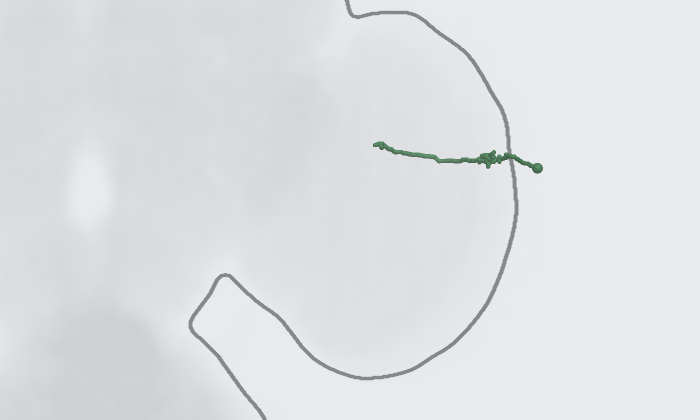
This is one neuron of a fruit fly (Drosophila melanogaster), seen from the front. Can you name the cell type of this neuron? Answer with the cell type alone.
Tm9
